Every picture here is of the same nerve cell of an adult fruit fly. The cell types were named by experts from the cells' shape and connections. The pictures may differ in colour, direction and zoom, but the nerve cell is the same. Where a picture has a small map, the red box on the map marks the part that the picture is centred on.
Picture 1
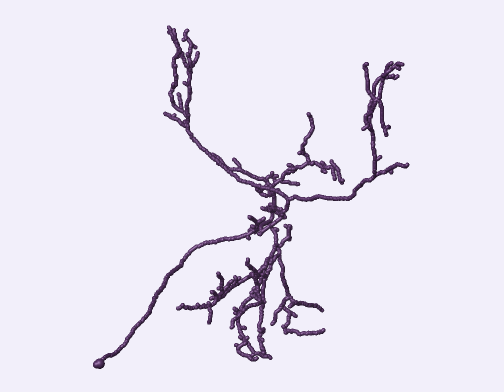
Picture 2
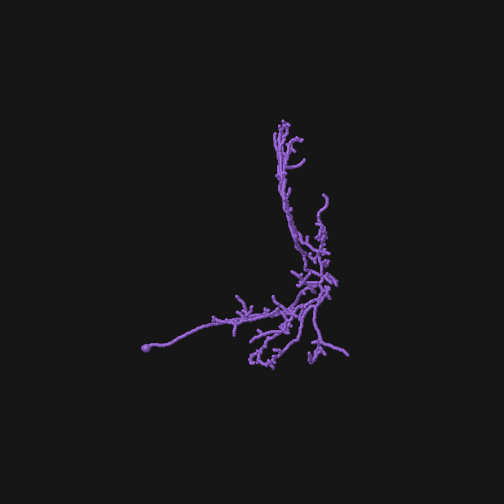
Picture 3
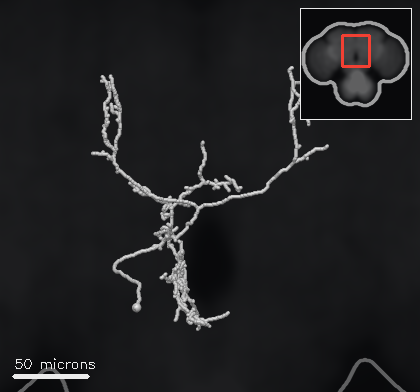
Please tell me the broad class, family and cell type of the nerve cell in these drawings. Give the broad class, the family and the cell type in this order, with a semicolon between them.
central-brain intrinsic neuron; hemilineage PSa1; PS097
